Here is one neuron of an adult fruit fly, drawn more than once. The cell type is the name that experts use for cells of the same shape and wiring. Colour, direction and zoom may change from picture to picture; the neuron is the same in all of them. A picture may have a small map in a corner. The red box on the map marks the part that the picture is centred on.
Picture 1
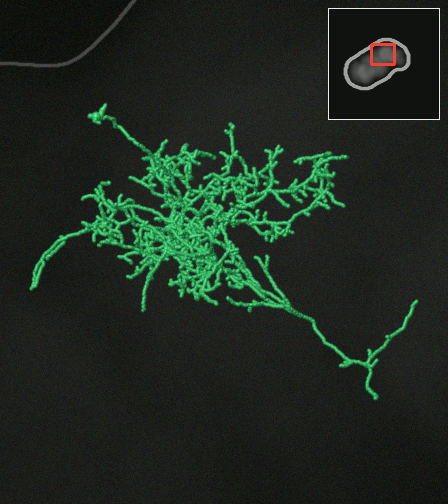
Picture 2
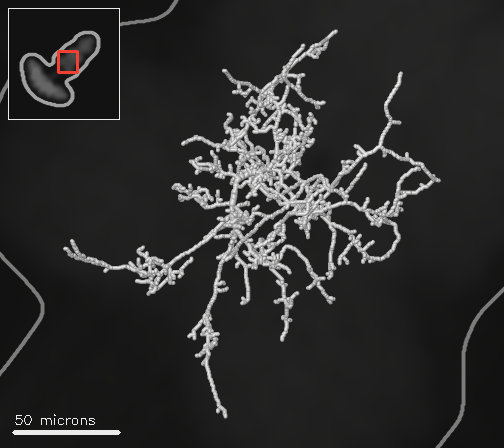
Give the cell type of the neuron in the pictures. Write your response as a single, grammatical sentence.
Cell type IN06B024 is what this neuron is.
